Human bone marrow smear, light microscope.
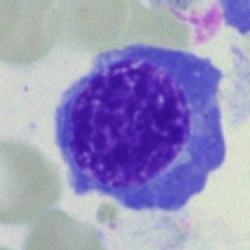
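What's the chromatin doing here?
It's deep purple and coarsely clumped, with small pale gaps between the clumps.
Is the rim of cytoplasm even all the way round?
No, it's wider on the right side of the nucleus than on the left.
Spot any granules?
None at all.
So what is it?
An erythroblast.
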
